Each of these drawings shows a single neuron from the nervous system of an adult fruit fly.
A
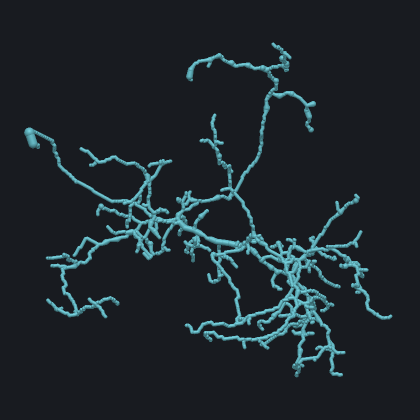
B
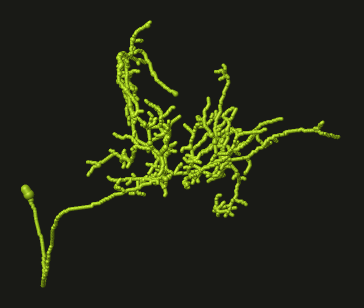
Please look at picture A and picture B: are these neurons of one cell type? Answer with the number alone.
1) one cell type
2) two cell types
1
